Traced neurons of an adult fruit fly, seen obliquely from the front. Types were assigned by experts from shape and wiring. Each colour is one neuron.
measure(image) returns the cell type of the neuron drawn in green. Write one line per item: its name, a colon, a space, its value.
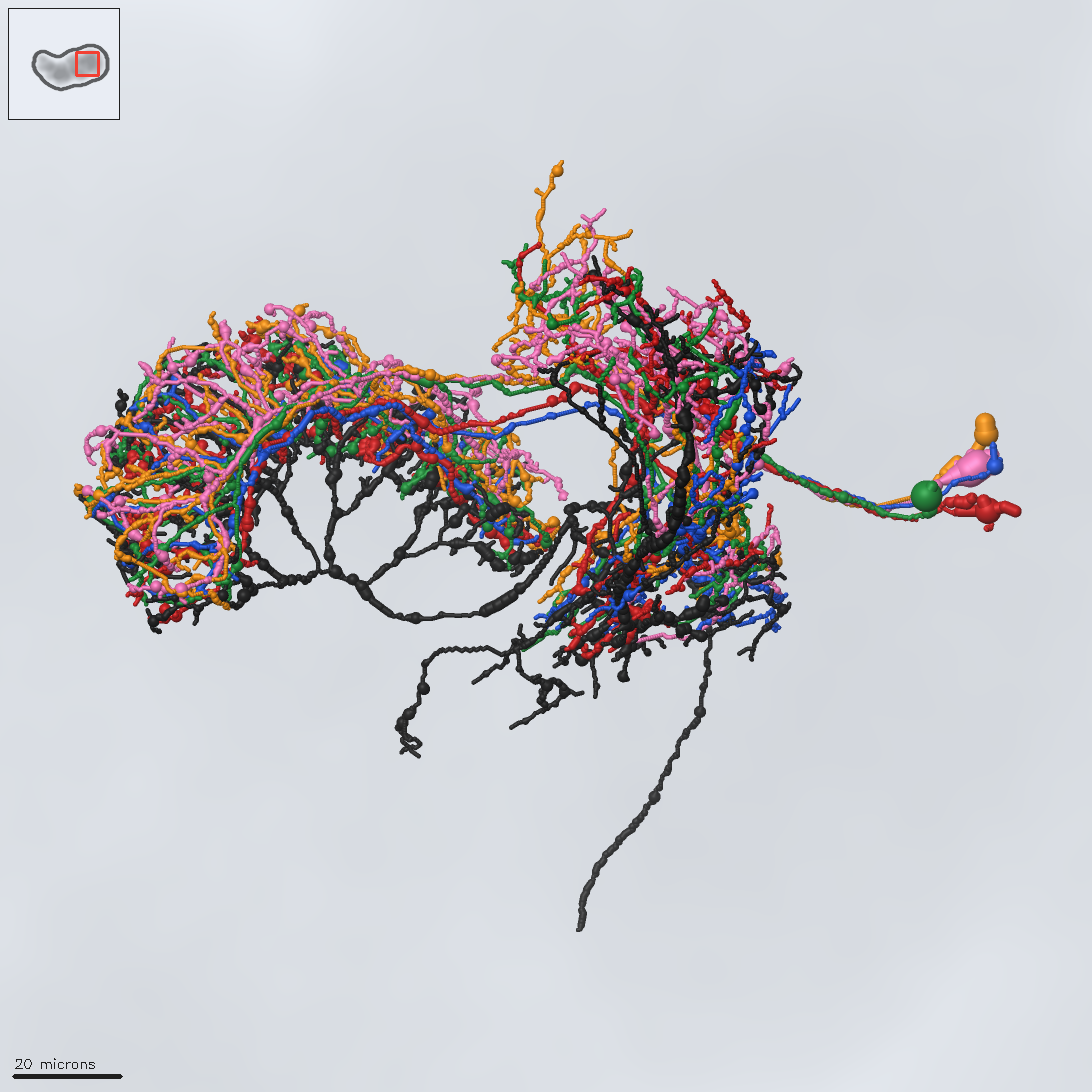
cell type: FB4P_a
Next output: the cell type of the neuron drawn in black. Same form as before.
cell type: FB4G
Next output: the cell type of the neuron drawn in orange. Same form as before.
cell type: FB5E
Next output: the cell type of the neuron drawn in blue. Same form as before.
cell type: FB5V_b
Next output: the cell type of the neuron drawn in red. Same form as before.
cell type: FB4P_c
